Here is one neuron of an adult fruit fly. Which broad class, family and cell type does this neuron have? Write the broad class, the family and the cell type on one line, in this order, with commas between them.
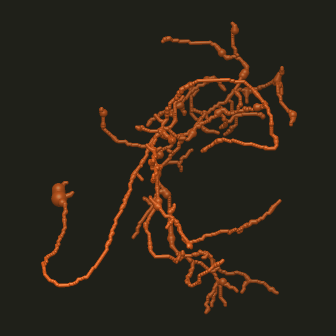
central-brain intrinsic neuron, hemilineage LHp1, CB2064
